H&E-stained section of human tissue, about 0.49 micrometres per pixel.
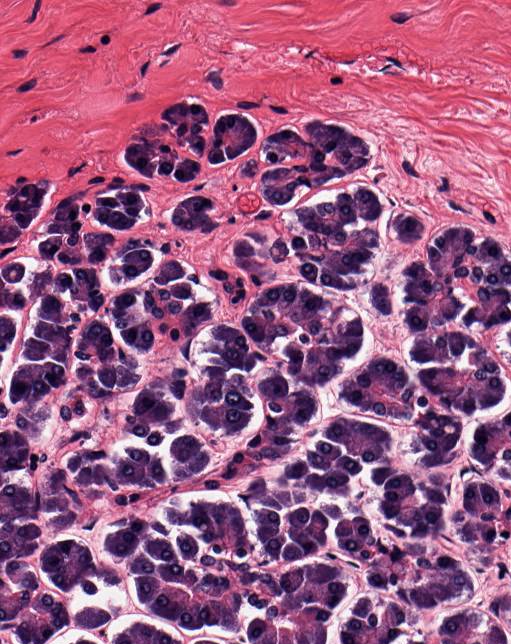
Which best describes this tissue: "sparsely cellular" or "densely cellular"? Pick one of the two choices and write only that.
Densely cellular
